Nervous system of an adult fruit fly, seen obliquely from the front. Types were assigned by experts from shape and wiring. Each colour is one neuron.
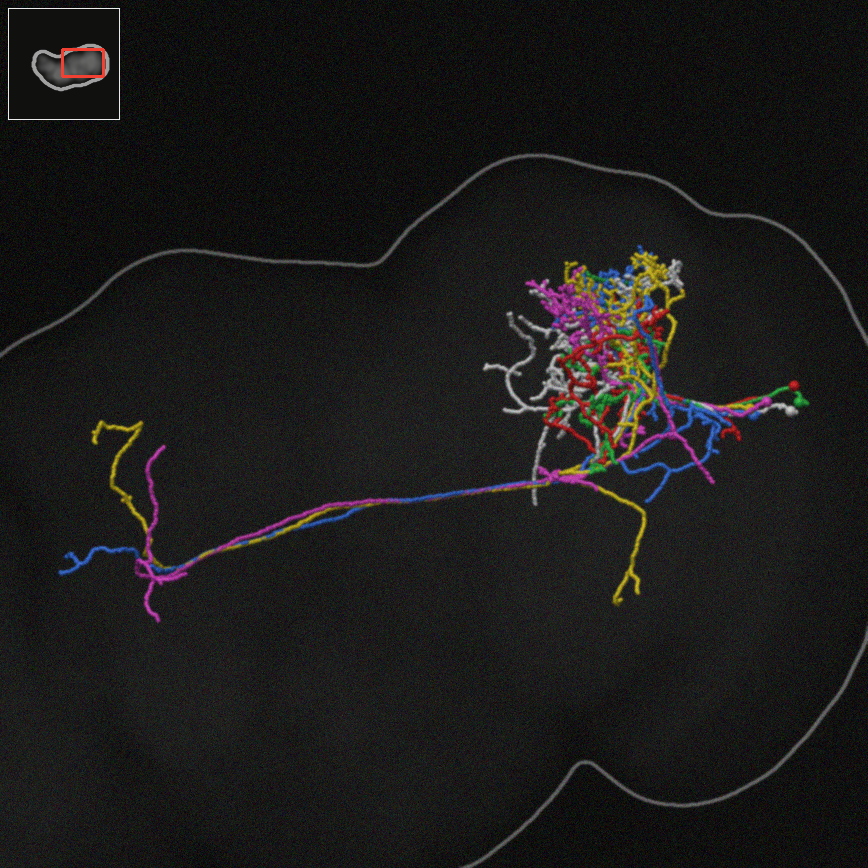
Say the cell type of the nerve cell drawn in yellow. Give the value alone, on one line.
LHAV2g2_a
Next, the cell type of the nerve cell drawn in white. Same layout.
LHAV2g5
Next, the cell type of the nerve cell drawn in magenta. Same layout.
LHAV2g1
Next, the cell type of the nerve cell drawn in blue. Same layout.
LHAV2g2_b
